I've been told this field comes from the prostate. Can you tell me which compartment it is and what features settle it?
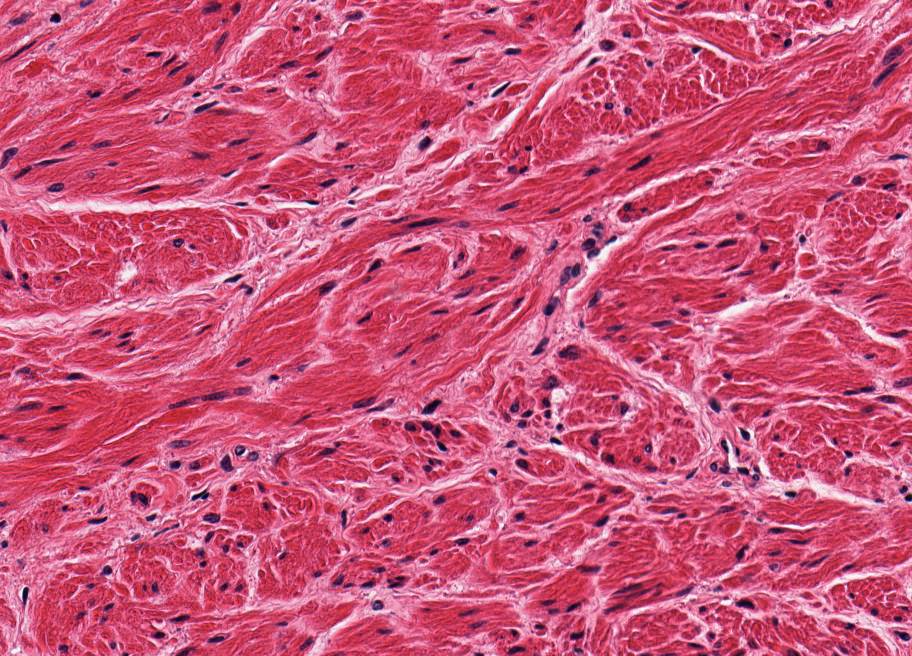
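Part shown: fibromuscular stroma. Smooth muscle bundles interlace, some cut lengthwise, others across. Lengthwise-cut bundles: elongated, cigar-shaped, blunt-ended nuclei. Cytoplasm deeply eosinophilic, without cross-striations.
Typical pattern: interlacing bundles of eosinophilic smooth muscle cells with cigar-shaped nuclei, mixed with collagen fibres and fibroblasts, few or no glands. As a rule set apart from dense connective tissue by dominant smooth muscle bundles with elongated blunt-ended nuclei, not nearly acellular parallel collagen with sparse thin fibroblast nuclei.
No epithelium, glands or fat cells anywhere.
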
